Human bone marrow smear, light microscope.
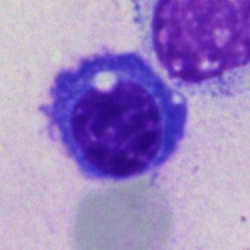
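Plasma cell: the cell in the middle of a stained human bone marrow smear, seen by light microscope. Its outline is irregular, with small ragged projections along the left and upper border. The nucleus sits off-centre toward the lower right, and a clear round vacuole lies at its upper edge. No granules are visible in the cytoplasm.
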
